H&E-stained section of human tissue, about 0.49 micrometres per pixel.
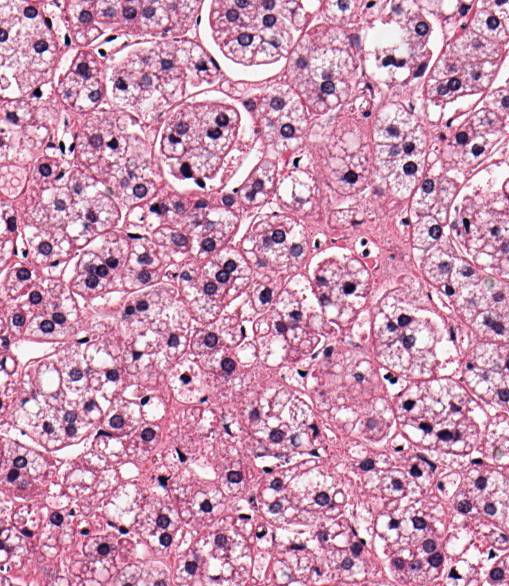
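Adrenal gland in an H&E section, showing cells with abundant pale cytoplasm filled with many small clear vacuoles. The cells are separated into nests by delicate pink strands carrying flattened, elongated nuclei. They form no gland lumina anywhere in the field.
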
